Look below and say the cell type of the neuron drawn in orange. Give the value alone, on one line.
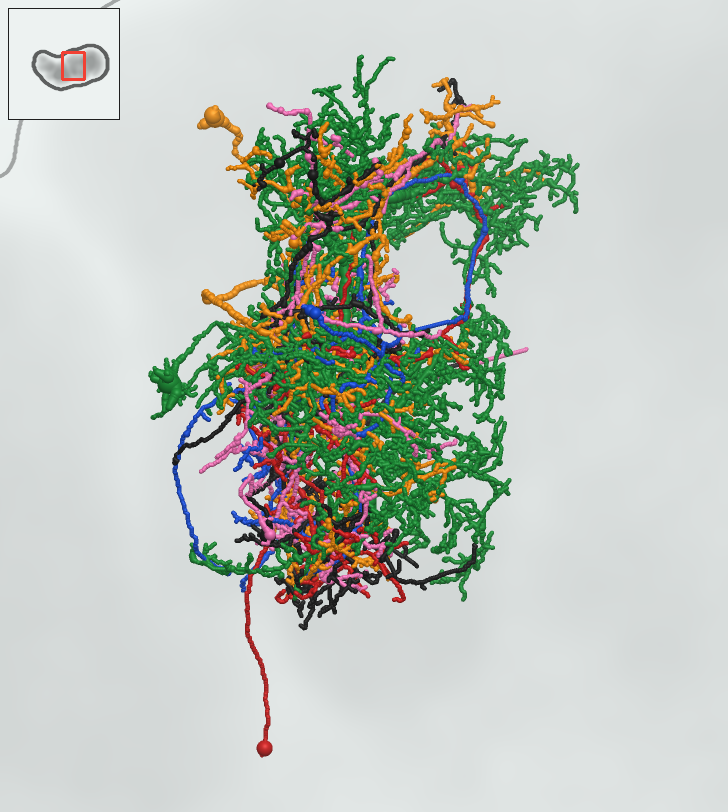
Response: AVLP474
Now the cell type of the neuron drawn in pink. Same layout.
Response: AVLP271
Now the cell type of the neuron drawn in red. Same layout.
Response: CB1302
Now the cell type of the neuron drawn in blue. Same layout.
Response: CB3287b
